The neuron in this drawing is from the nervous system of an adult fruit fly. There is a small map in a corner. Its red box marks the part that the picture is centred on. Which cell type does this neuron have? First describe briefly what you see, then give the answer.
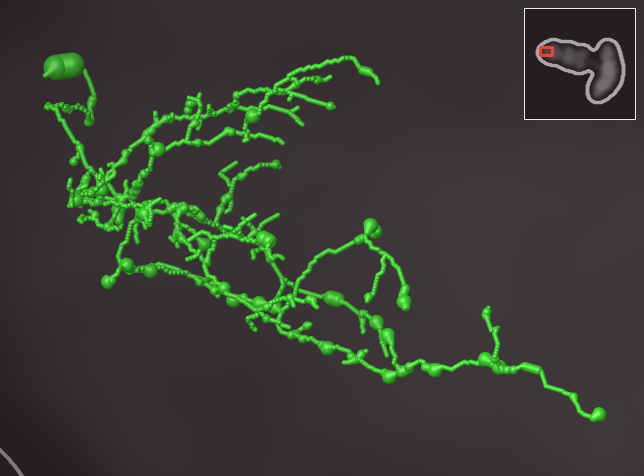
It is in the nerve cord and does not reach the brain. Its cell body lies at the upper left of the picture. The picture shows dozens of branch ends. This is a nerve-cord intrinsic neuron. Its cell type is INXXX454.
